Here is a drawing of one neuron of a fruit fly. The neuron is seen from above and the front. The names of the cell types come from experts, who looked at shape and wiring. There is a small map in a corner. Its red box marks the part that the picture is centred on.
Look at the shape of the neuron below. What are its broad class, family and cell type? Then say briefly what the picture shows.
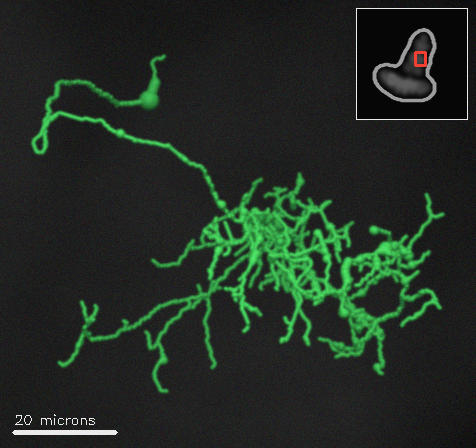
It is a nerve-cord intrinsic neuron. The family is hemilineage 12B. The cell type is IN12B059. By the scale bar it is about 80 microns wide in this view. The picture shows dozens of branch ends.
